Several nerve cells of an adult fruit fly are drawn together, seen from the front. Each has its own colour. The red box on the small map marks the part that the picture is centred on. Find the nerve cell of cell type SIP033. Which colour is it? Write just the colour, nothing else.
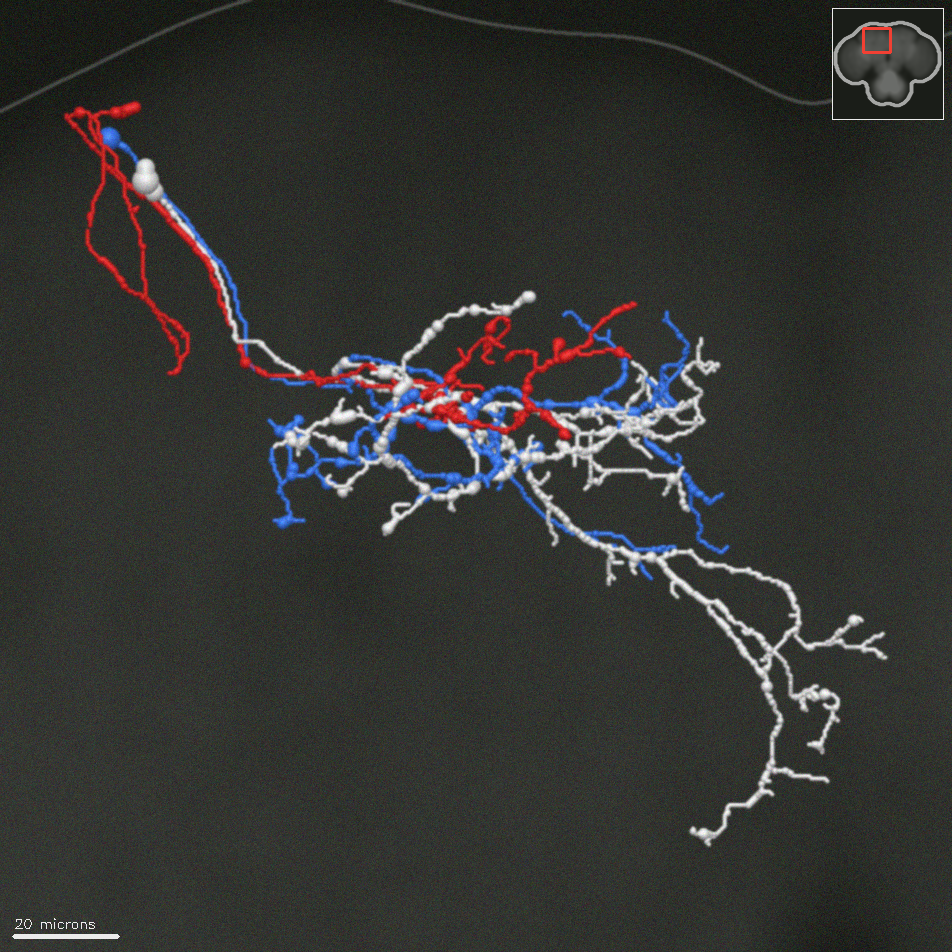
white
